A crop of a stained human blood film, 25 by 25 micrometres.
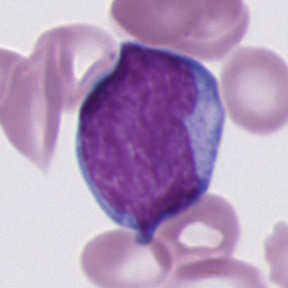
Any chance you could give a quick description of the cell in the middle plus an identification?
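Pale blue cytoplasm surrounds the nucleus, deepening to a darker blue at the cell margin. On the right, where the nucleus meets the cytoplasm, its border is uneven and wavy. Neither granules nor vacuoles are visible in the cytoplasm. It is a myeloblast.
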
